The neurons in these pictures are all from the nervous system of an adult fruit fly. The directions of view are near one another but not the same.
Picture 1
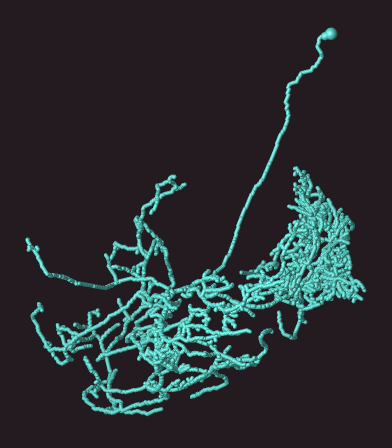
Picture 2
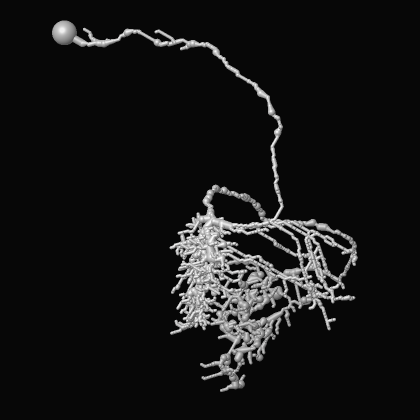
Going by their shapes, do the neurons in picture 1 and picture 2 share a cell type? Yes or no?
no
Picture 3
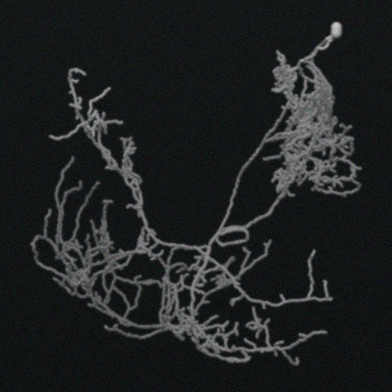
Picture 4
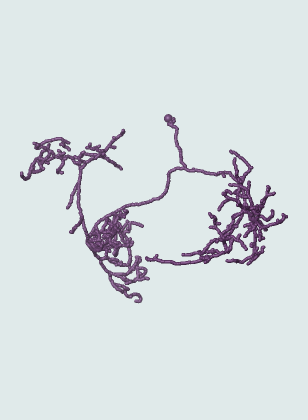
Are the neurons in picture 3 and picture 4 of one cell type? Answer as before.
no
